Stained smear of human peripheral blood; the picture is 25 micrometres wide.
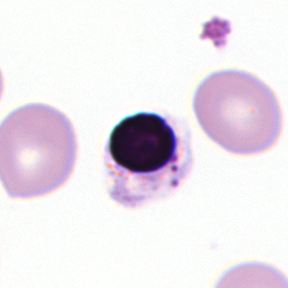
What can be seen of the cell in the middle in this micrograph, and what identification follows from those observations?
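Take your time with the cytoplasm here: it is very pale, almost colourless. At the right edge of the nucleus, a few small dark purple granules lie in that cytoplasm. Inside the nucleus, no nucleoli are visible. Down at the bottom, the outline of the cell turns ragged and indistinct. This cell is a normoblast.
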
